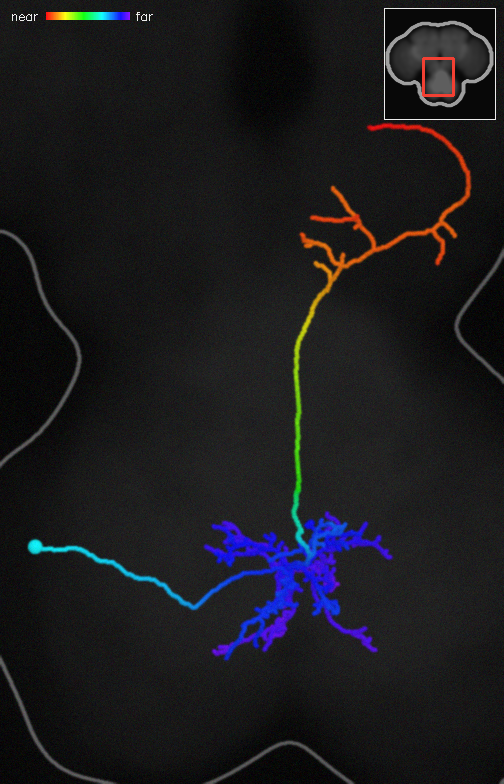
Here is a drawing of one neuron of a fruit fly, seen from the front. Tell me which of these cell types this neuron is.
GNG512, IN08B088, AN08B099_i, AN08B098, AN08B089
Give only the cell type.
AN08B099_i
